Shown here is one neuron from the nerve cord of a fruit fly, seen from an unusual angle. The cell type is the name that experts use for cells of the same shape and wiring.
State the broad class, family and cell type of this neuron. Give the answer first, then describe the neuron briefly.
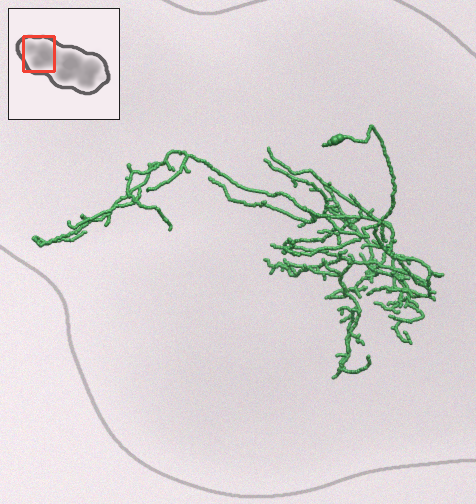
It is a nerve-cord intrinsic neuron. The family is hemilineage 23B. Its cell type is IN23B042. The picture shows dozens of branch ends. As drawn here it is wider than it is tall.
